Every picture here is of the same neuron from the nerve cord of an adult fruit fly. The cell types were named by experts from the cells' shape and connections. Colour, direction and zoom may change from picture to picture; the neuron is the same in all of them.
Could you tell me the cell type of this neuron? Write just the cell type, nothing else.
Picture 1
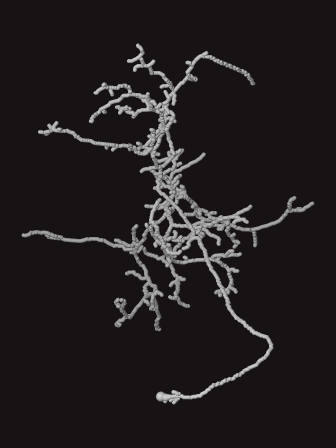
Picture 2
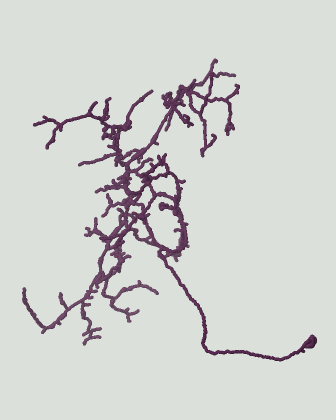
IN00A056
